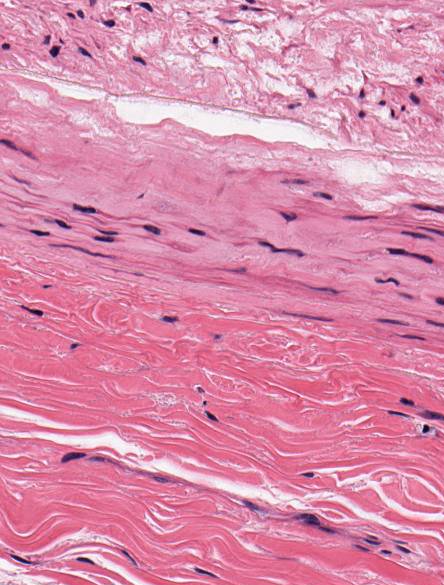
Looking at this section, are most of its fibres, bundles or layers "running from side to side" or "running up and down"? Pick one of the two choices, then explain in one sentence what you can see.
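Running from side to side. Most of the field is dense, eosinophilic collagenous tissue whose bundles run roughly horizontally across the field.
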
